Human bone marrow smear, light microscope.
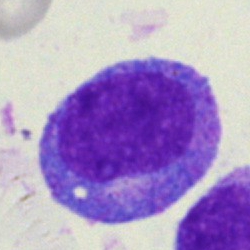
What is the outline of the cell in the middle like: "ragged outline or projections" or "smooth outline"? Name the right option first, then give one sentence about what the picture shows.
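Smooth outline. The cell outline is smooth and oval.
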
